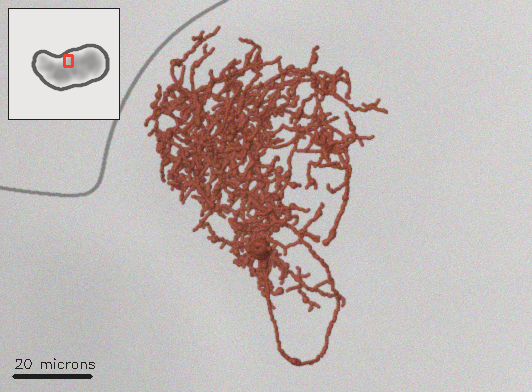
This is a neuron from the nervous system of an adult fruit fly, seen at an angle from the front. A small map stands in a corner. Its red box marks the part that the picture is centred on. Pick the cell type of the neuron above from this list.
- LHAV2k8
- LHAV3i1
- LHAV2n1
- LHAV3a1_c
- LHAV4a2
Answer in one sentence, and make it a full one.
The single neuron here is of type LHAV4a2.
